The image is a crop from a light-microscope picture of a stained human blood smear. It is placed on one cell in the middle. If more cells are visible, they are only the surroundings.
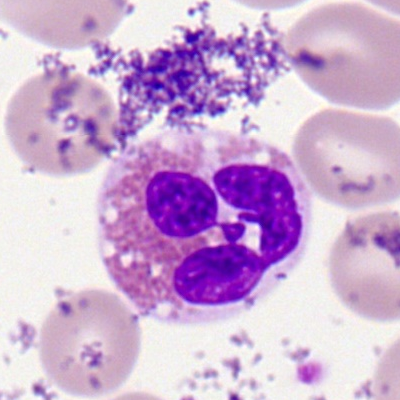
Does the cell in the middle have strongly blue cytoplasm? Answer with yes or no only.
No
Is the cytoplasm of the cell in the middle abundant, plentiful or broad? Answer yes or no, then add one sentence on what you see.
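Yes. The cytoplasm is plentiful and pale pink.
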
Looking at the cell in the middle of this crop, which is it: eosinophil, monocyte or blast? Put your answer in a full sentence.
The cell positioned in the middle of the field is an eosinophil.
